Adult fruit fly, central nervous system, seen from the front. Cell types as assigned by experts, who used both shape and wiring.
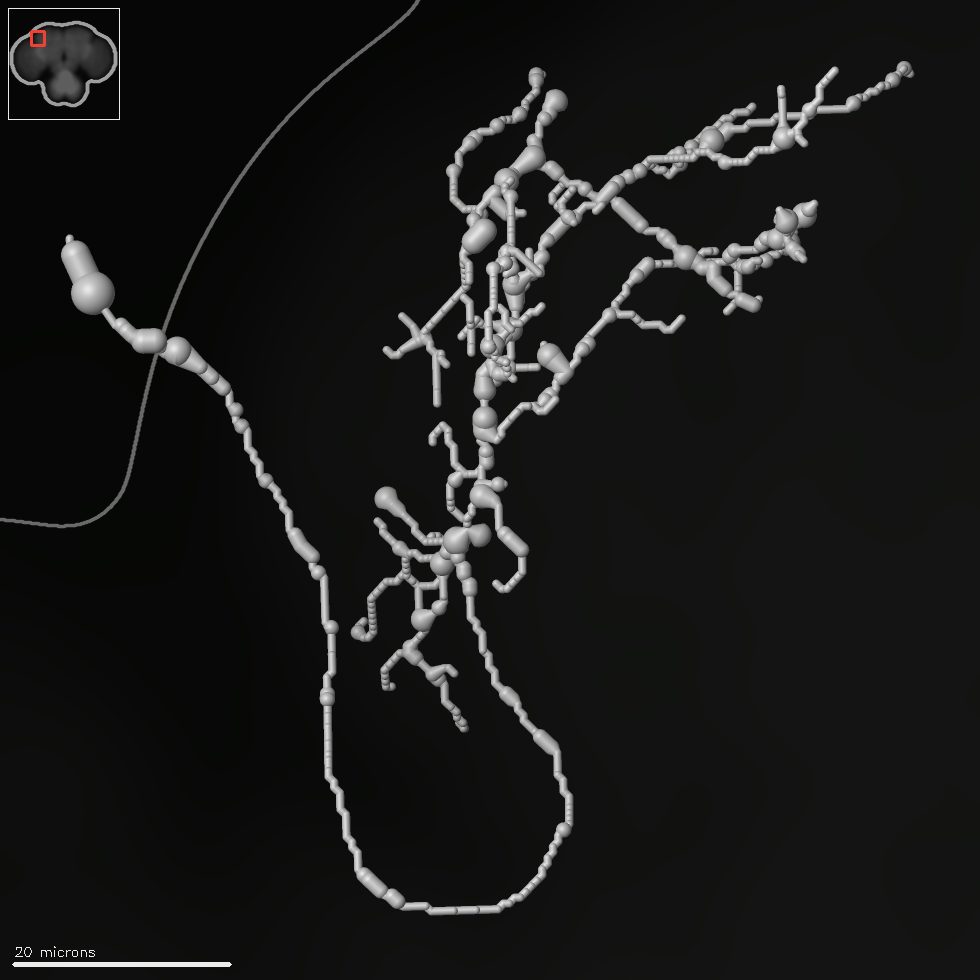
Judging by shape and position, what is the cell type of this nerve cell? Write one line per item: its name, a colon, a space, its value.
cell type: LHAV4e7_b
